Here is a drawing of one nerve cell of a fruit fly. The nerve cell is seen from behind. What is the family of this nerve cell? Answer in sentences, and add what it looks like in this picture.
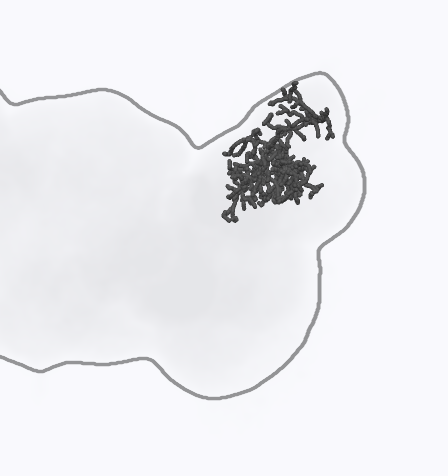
Its family is hemilineage 12A. It is a nerve-cord intrinsic neuron. The drawing shows no cell body. As drawn here it is taller than it is wide.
